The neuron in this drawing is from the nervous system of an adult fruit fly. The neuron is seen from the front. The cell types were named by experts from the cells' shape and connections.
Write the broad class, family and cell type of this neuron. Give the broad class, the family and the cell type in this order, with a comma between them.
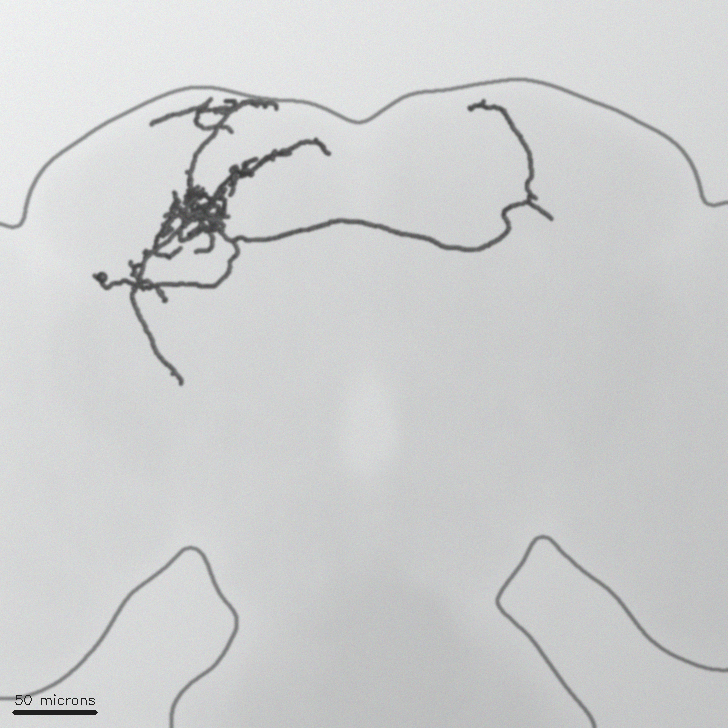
central-brain intrinsic neuron, hemilineage VLPl&d1_dorsal, CB1165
